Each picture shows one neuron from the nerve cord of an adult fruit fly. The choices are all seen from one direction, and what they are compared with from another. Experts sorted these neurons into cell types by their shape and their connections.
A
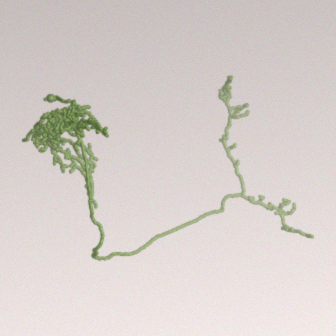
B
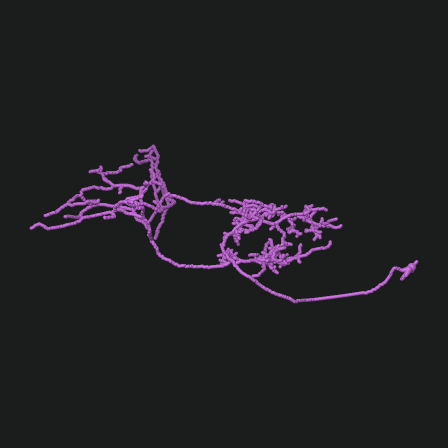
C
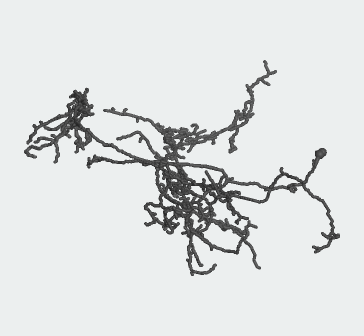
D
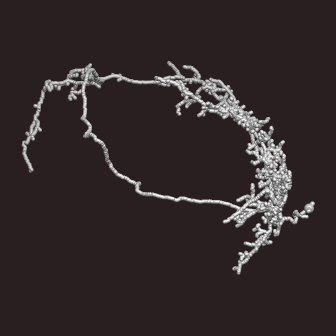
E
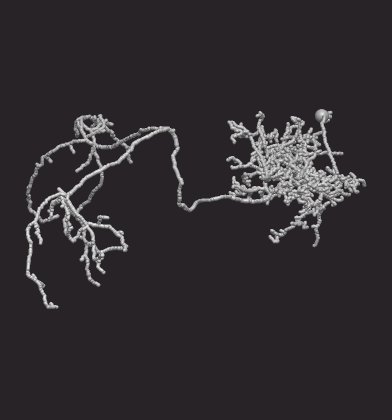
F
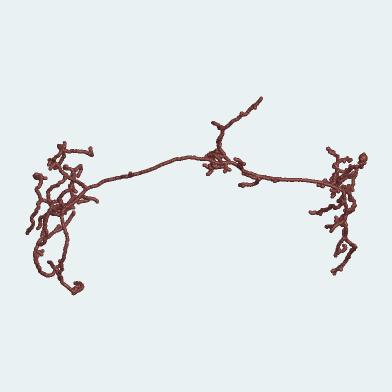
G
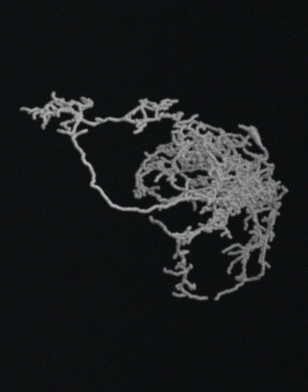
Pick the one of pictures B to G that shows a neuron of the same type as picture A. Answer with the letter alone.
D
